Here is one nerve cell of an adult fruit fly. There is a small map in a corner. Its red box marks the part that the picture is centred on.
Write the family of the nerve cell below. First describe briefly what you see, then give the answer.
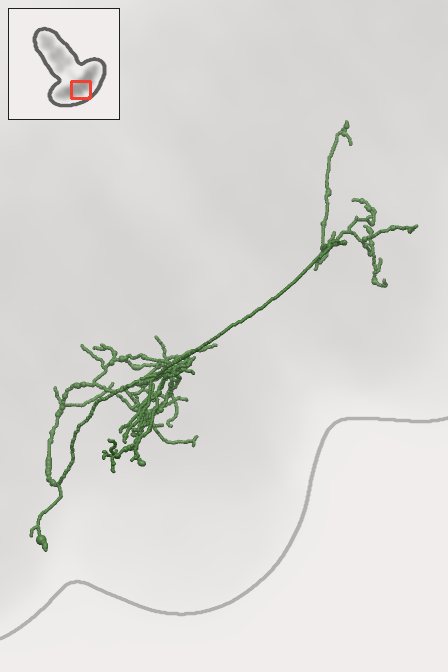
Its cell body lies at the lower left of the picture. Dozens of branch ends can be seen. It is a central-brain intrinsic neuron. The family is hemilineage AOTUv4_dorsal.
